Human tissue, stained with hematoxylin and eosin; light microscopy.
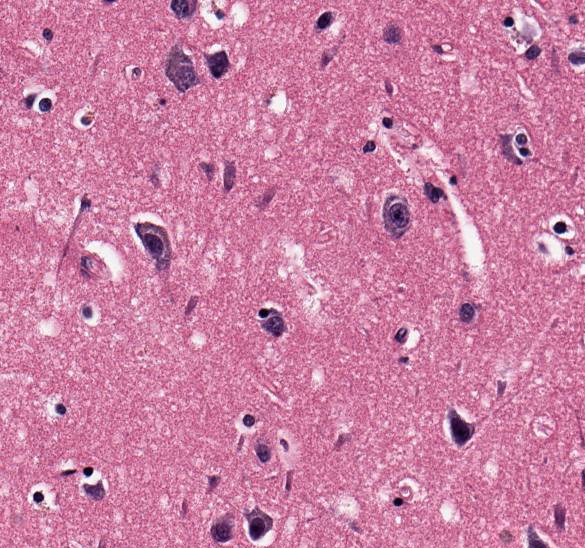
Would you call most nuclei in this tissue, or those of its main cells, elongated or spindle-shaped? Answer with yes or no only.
No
